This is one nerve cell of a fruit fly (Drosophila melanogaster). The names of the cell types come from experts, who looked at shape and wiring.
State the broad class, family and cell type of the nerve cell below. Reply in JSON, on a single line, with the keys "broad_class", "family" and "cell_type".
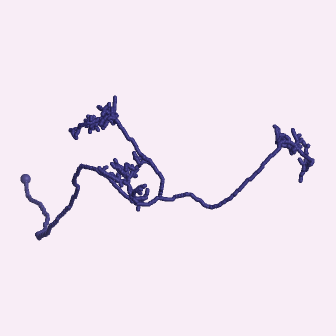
{"broad_class": "central-brain intrinsic neuron", "family": "class CX", "cell_type": "vDeltaH"}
